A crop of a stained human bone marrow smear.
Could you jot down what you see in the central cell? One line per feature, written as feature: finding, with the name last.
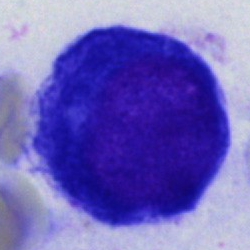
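Outline: roughly round, with a few flattened, slightly angular stretches
Chromatin texture: fine, evenly spread, no coarse clumps
Cytoplasmic granules: none visible
Vacuoles: none seen in the cell
Identification: proerythroblast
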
